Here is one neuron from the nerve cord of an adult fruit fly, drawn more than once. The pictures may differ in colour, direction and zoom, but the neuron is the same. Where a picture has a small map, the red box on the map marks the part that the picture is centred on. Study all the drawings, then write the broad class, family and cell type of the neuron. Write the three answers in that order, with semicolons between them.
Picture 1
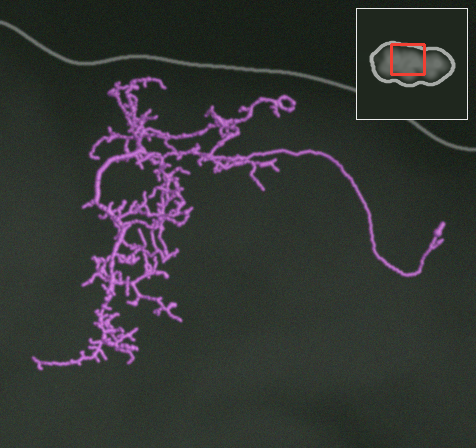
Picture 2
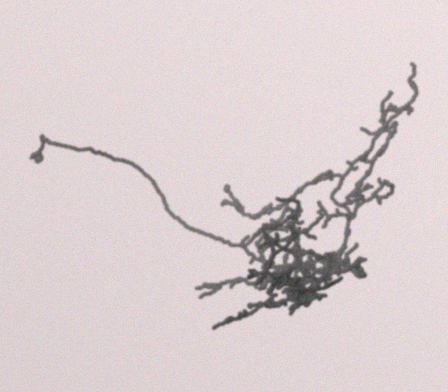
nerve-cord intrinsic neuron; hemilineage 03B; IN03B058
